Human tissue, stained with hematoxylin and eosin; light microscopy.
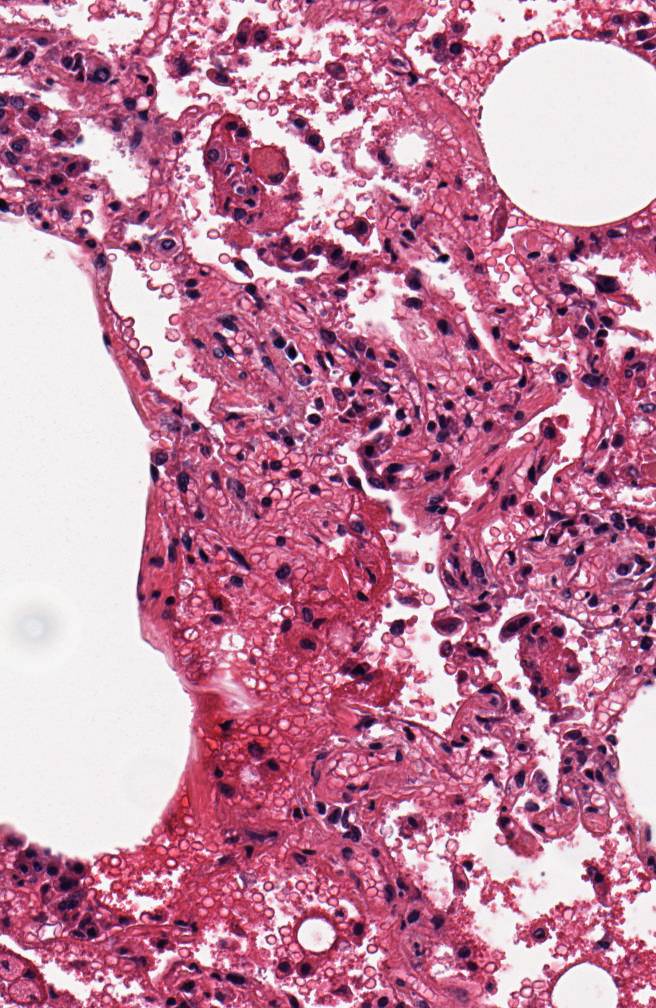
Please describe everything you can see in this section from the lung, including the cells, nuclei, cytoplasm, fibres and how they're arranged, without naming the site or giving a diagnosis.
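Much of the left edge is taken up by a big clear space with smooth edges. Running through the middle is pink, fibrillar tissue with elongated, spindle-shaped nuclei. Small round clear holes sit in that tissue near the top centre and near the bottom centre. You won't find any glands lined by epithelium in this field.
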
